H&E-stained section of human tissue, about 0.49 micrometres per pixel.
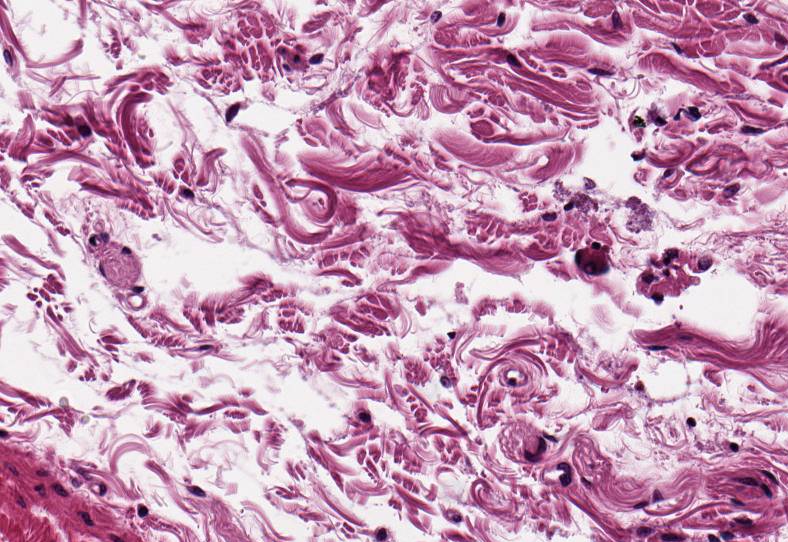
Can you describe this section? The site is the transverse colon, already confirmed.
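Wavy pink collagen bundles make up nearly the whole field. Cells are sparse here, with small dark elongated nuclei lying singly between the bundles. In the lower left corner the tissue becomes denser and more solidly pink, and its nuclei are oval. Just right of the centre, a few clumps of dark purple granular material can be found.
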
